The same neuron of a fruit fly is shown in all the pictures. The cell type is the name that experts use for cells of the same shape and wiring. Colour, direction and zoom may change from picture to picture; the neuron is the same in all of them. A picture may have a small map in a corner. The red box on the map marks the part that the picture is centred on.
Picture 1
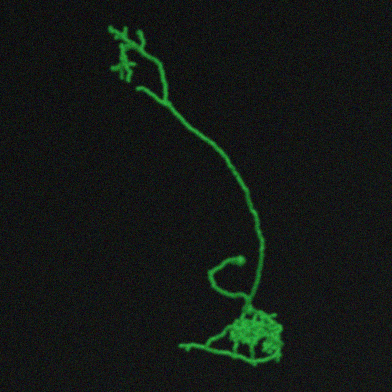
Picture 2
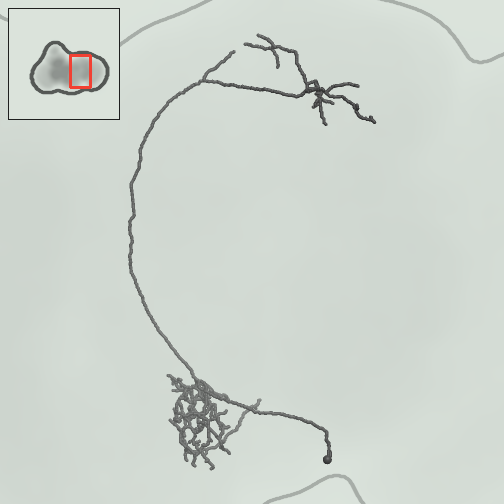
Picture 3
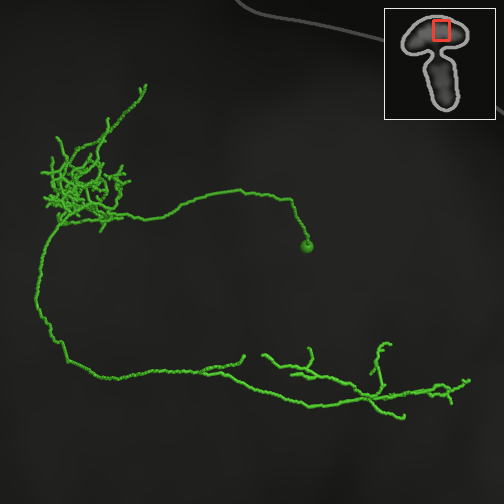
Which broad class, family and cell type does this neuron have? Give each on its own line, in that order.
central-brain intrinsic neuron
hemilineage ALlv1
VP1m+VP2_lvPN2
